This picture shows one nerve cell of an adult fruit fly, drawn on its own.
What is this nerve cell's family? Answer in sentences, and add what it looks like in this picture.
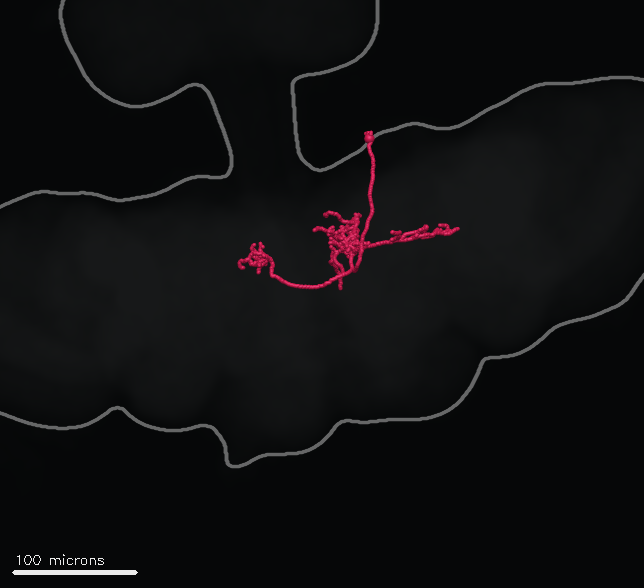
Its family is hemilineage VLPp2. It is a central-brain intrinsic neuron. The cell body is at the top of the picture. From left to right in the picture it spans about 180 microns.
